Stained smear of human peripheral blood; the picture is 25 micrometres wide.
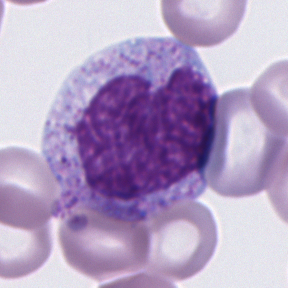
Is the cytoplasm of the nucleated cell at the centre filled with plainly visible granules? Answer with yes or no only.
Yes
